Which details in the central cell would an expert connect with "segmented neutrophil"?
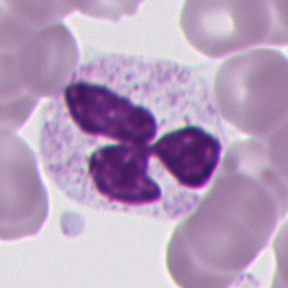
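Three lobes make up the nucleus of this segmented neutrophil, and its chromatin is dark purple and densely condensed. The lobes meet through narrow connections near the centre of the cell.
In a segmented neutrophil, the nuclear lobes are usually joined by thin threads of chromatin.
The narrow connections seen here agree with that pattern. Fine lilac granules are scattered throughout the cytoplasm.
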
